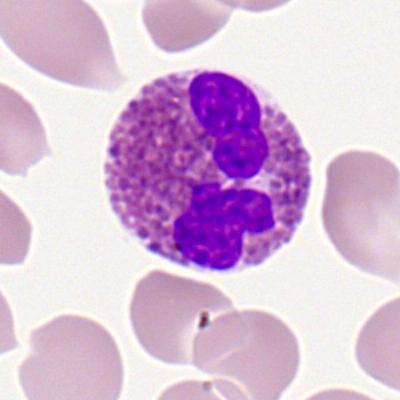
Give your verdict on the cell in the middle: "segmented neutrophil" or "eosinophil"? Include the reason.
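This one is an eosinophil. What decides it for me is the granules: they are coarse and pack the cytoplasm.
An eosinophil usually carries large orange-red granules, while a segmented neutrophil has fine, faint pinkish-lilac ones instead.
Coarse granules like these set it apart from the fine granules of a segmented neutrophil. As for their colour, they look pinkish-purple. The nuclear lobes sit toward the right, with dense, deep purple chromatin, and the abundant cytoplasm spreads as a broad area beside the nucleus on the left.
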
